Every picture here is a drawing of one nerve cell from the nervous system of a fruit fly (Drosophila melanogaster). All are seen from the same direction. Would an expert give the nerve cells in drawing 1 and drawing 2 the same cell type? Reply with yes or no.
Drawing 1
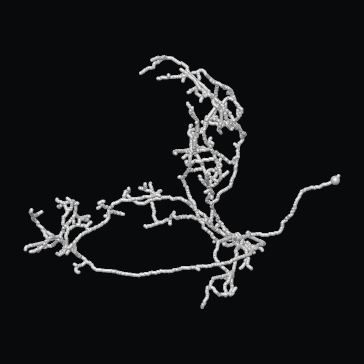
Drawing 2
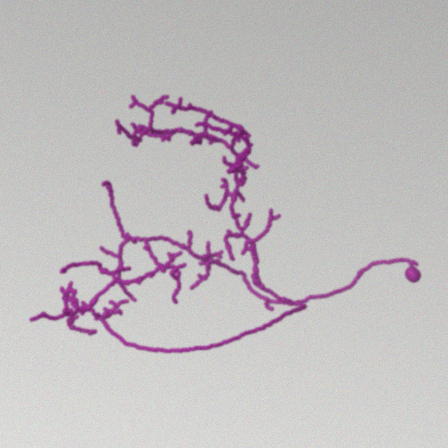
no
